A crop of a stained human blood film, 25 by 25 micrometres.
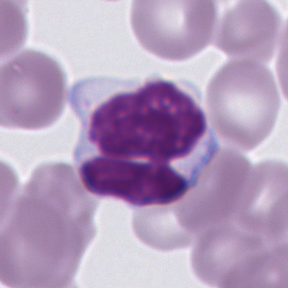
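Large granular lymphocyte in a stained smear of human peripheral blood. A thin pale cleft crosses the lower part of the nucleus roughly horizontally, marking off a smaller lower portion. No distinct nucleolus is visible. The cytoplasm forms a narrow rim, widest at the upper left, and the cell outline is irregular and angular rather than round.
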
